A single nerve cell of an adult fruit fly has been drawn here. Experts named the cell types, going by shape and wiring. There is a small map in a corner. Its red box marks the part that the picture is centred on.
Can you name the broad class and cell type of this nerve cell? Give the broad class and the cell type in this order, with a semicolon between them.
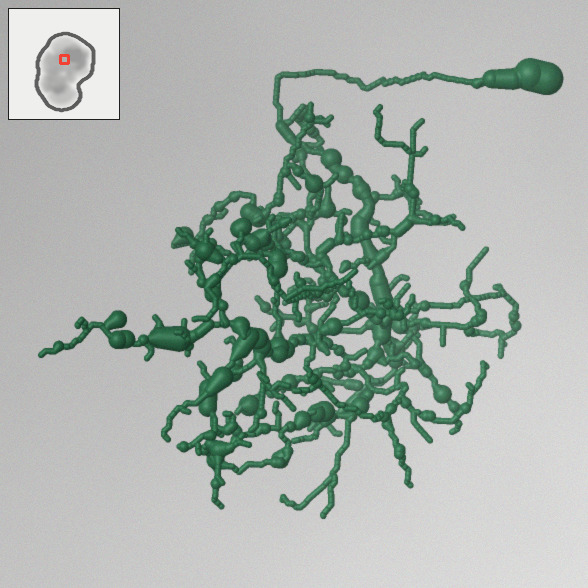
central-brain intrinsic neuron; CB0927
